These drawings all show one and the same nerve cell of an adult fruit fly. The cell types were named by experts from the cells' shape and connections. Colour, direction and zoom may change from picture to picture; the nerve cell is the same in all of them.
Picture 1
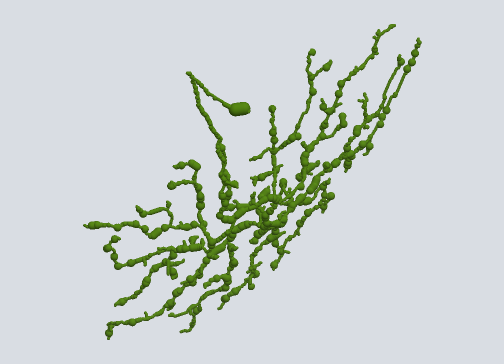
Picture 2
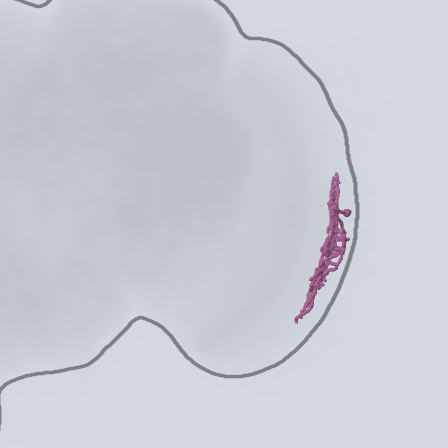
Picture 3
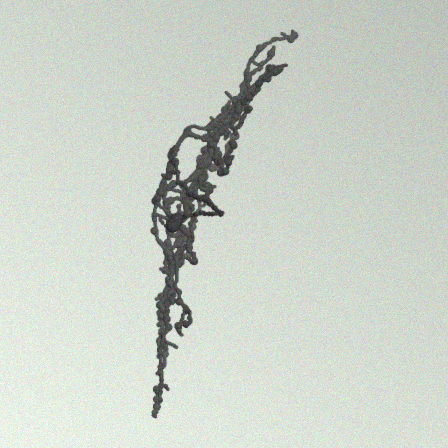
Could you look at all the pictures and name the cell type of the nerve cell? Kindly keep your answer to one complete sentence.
The cell type given to this nerve cell is Dm14.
